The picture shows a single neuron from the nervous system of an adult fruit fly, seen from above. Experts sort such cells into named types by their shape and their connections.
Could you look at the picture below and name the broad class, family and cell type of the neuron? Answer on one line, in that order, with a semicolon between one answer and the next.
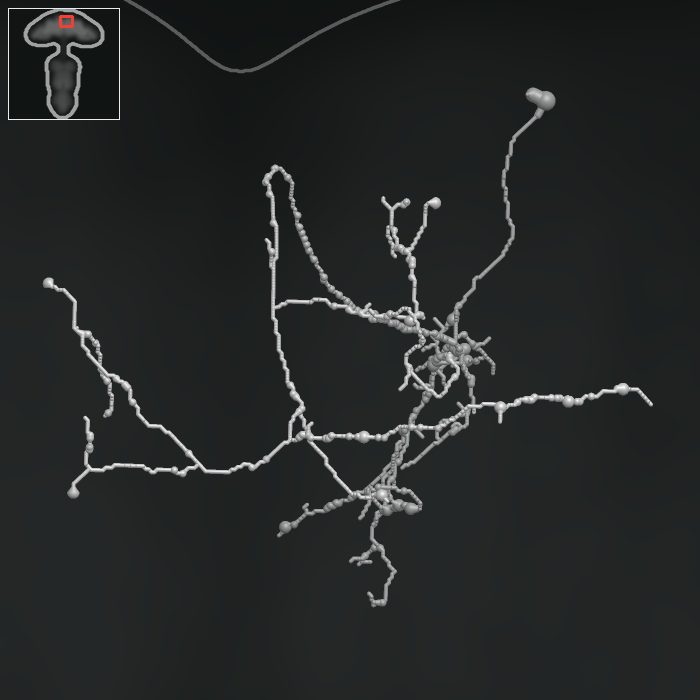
central-brain intrinsic neuron; hemilineage FLAa2; CB4082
